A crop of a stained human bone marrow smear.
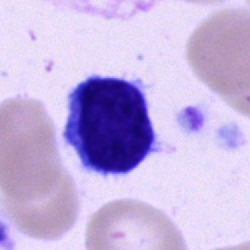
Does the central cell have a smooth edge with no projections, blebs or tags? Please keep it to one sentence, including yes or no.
No, there is a ragged or frayed outline, or projections, blebs or tags, on this cell.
